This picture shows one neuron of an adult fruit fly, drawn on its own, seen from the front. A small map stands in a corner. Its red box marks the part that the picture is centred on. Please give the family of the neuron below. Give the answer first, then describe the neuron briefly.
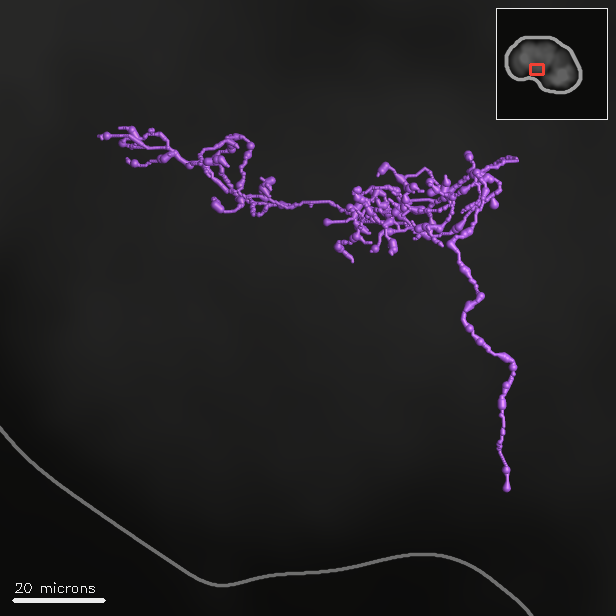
Its family is called class gustatory. Its broad class is sensory neuron entering the brain. The drawing shows no cell body. From left to right in the picture it spans about 95 microns. The picture shows dozens of branch ends.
